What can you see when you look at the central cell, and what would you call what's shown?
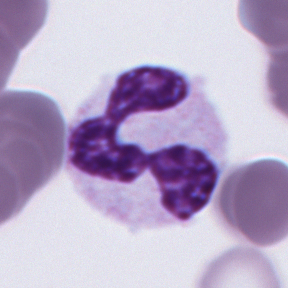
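The cell has a roughly round outline with a faintly fuzzy edge. Its nucleus is divided into three lobes, joined to one another by narrowed bridges of nuclear material. The cytoplasm is pale pinkish-lilac. The cell is a segmented neutrophil.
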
